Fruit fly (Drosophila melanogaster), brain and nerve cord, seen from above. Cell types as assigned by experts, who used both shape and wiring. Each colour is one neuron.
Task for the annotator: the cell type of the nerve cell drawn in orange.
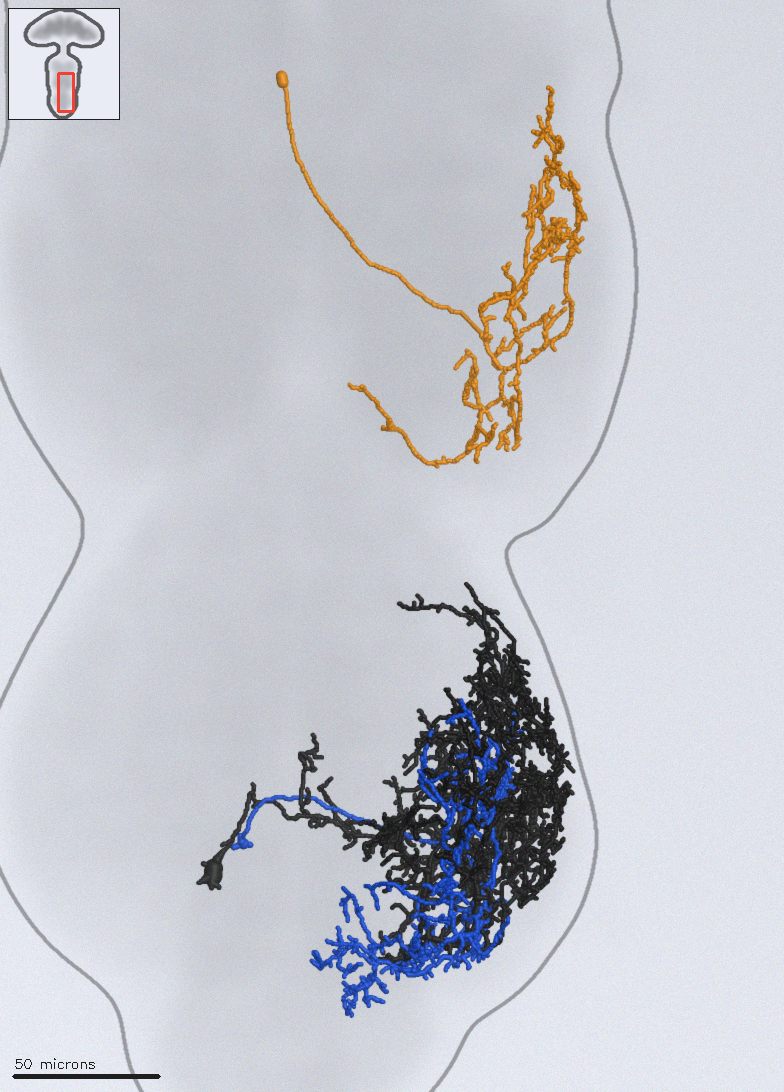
IN13B080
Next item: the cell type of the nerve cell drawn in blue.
IN13B048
